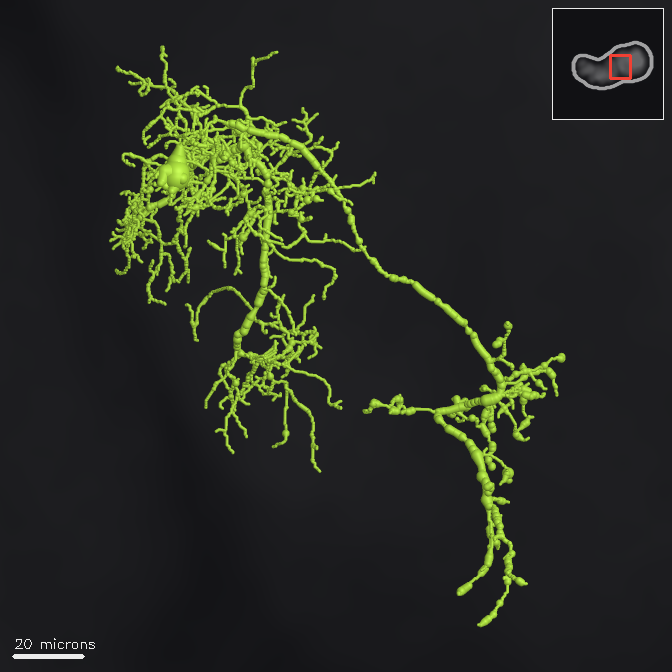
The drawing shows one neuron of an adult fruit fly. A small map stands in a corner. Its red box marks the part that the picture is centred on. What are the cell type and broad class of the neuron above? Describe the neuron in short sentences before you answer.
The cell body can be seen at the upper left of the picture. From top to bottom in the picture it spans about 170 microns. The picture shows more than a hundred branch ends. Its cell type is SAD094. Its broad class is central-brain intrinsic neuron.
